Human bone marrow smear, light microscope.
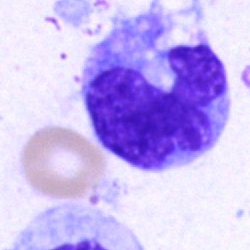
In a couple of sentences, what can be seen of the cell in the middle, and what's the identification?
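A deep notch cuts into the nucleus from its upper edge, and the nucleus fills most of the cell. The widest band of cytoplasm lies above the nucleus. No coarse dark granules are present in the cytoplasm. This cell is a monocyte.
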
